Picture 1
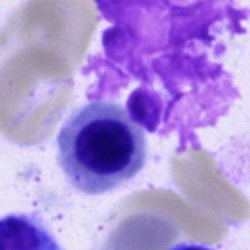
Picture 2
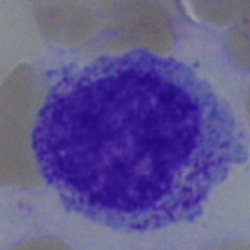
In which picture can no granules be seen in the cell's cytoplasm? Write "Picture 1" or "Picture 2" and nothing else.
Picture 1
